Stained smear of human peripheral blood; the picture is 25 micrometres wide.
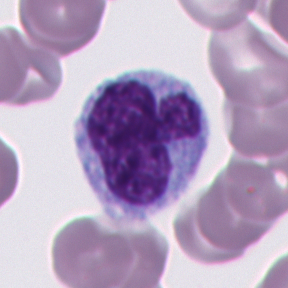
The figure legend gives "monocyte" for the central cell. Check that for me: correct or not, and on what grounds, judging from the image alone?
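Outline: roughly round and smooth, with no surface projections.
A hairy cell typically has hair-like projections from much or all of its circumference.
The outline therefore goes against hairy cell. Nucleoli: none can be seen in the nucleus.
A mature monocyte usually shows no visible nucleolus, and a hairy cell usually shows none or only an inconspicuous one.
On this point, both monocyte and hairy cell fit. Granules: fine, dust-like lilac granules are scattered through the cytoplasm.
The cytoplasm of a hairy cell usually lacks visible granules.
The granules count against hairy cell as well. Vacuoles: no distinct ones are seen in the cytoplasm. Size: the cell is about 13 by 12 micrometres, and the nucleus fills about 60% of its area. Verdict: with no projections and with granules present, the cell is a monocyte rather than a hairy cell.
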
